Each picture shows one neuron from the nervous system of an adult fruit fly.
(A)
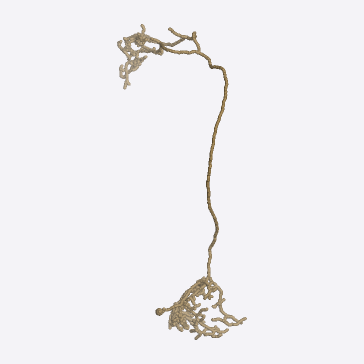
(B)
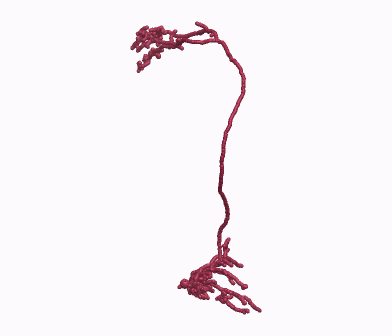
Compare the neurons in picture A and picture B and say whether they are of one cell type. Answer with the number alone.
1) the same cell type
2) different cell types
1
